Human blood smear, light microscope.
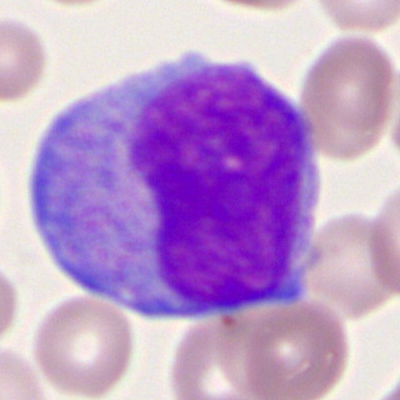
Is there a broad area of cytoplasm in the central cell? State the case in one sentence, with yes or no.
Yes, the cytoplasm forms a broad area around its nucleus.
